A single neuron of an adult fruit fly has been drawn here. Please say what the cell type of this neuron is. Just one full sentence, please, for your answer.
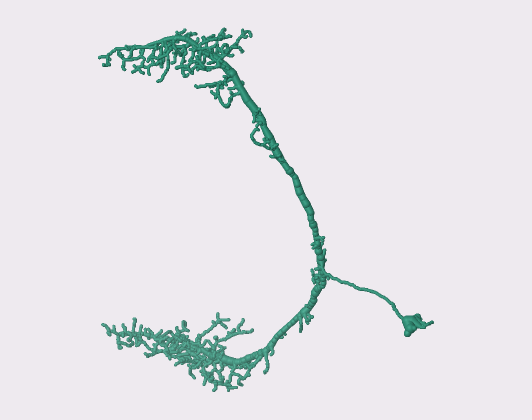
To the cell type SAD096 belongs this neuron.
